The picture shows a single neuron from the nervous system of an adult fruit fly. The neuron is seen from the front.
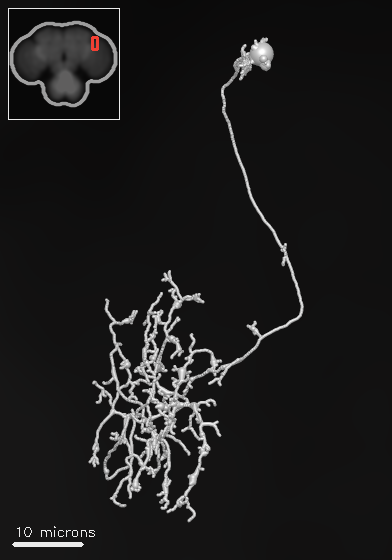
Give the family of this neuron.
Mi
